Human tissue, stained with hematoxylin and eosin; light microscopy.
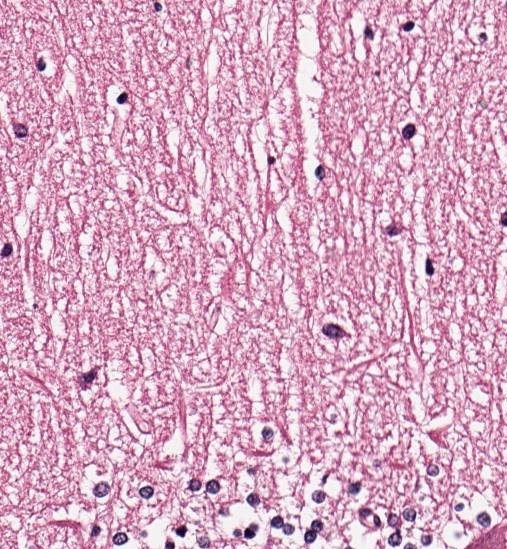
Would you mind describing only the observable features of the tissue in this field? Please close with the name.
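Processes: thin and pink, running mainly vertically through the neuropil. Scattered nuclei in the upper neuropil: many sit within clear halos. Bottom band: small, round, darkly stained nuclei. Just above that dense nuclear band: a few larger cells with paler nuclei. This tissue is cerebellum.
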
